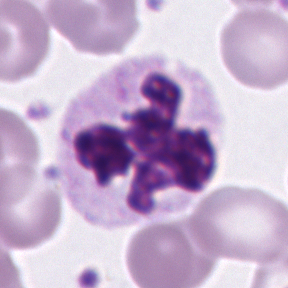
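Segmented neutrophil. Notice first the round, smooth outline. Now look at the nucleus: it is divided into several lobes, and no nucleoli can be made out. Fine, faint lilac granules lie scattered through the cytoplasm.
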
